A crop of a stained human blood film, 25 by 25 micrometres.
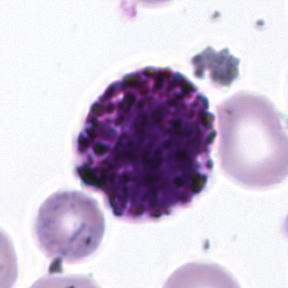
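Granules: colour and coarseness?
Coarse, dark purple-black; they fill the cell.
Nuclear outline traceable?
No; granules lie over it.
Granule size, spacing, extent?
Varying size, uneven spacing, reaching the cell edge all the way round.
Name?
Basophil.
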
